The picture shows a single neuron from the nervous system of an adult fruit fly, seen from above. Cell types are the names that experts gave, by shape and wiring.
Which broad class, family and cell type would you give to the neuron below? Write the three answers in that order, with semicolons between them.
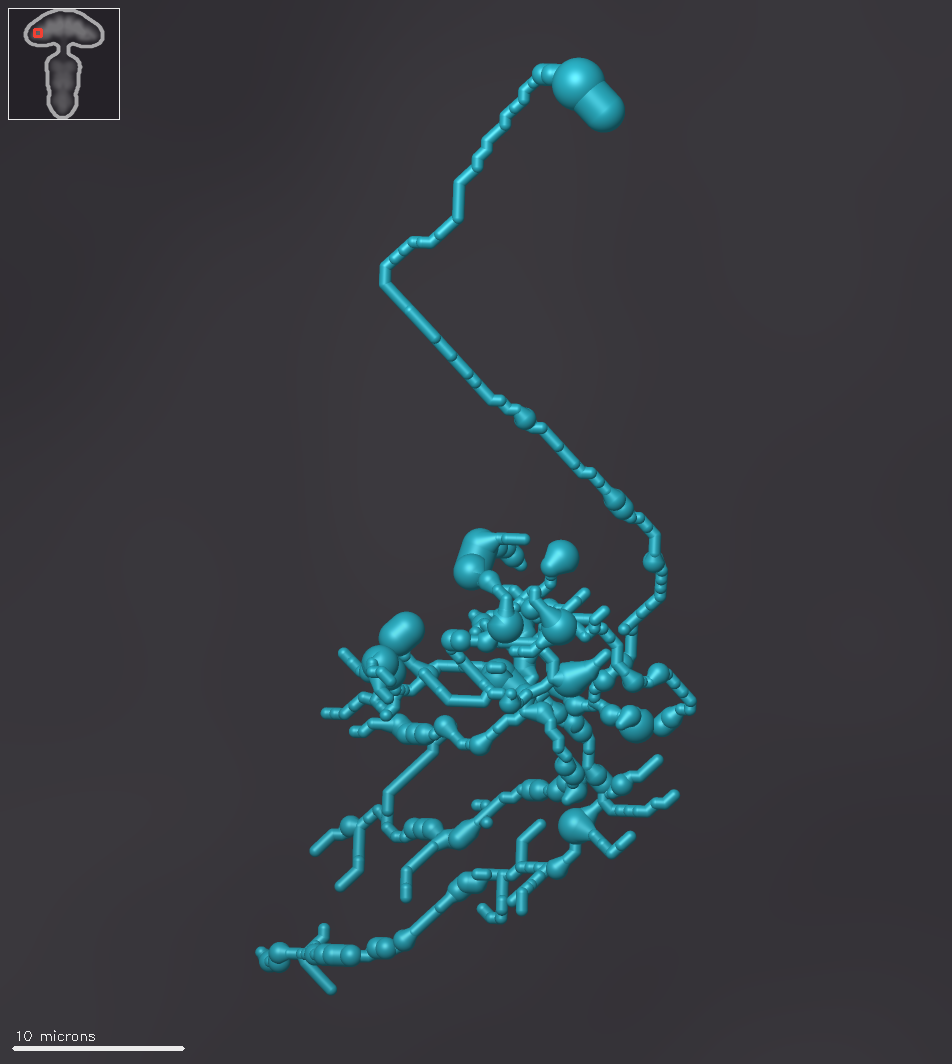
optic-lobe intrinsic neuron; Mi; Mi16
